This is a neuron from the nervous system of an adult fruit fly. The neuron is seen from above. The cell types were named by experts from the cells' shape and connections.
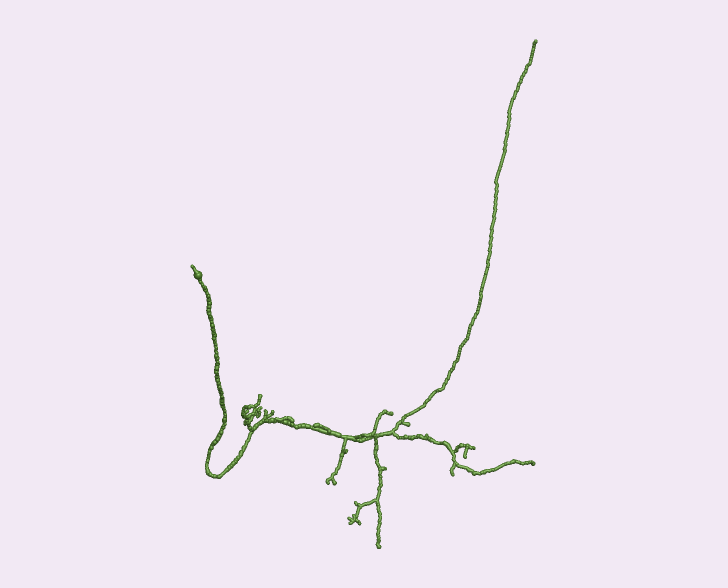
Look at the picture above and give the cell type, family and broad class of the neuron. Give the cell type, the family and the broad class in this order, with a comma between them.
SNta13, class mechanosensory tactile, sensory neuron entering the nerve cord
